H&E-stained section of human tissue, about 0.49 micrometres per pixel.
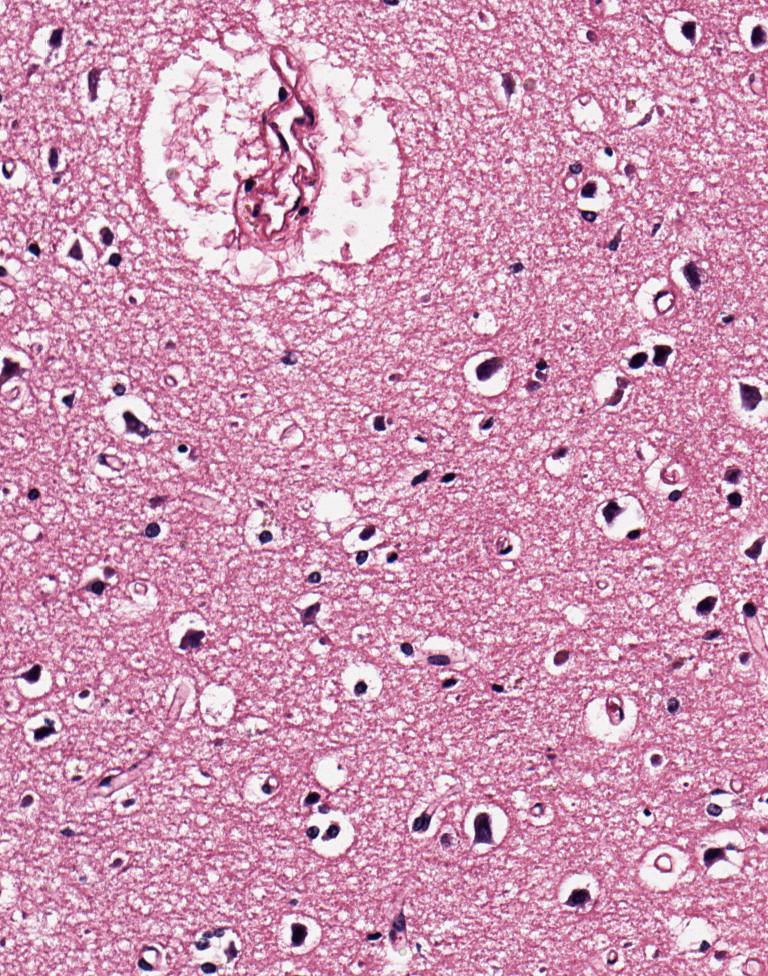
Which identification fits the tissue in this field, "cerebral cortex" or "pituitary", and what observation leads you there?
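Cerebral cortex, I think. Cells lie singly in a fine pink fibrillary background, not in sheets or units. Larger cells with dark, angular, sometimes triangular nuclei are scattered throughout, among small round dark nuclei with little or no visible cytoplasm.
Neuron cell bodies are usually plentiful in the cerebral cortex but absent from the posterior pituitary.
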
